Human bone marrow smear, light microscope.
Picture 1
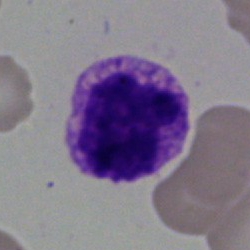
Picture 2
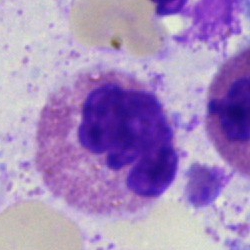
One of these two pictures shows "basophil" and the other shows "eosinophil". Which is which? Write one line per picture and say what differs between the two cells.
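Picture 1 – basophil. The nucleus fills most of the cell.
Picture 2 – eosinophil. The cytoplasm is abundant and pale pinkish-lilac.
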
